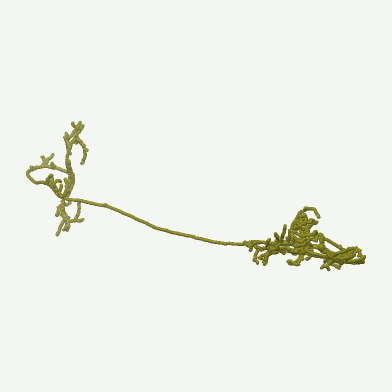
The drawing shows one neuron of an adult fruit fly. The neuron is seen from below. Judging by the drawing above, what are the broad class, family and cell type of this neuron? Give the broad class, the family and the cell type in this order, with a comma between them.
ascending neuron, hemilineage 05B, AN05B097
